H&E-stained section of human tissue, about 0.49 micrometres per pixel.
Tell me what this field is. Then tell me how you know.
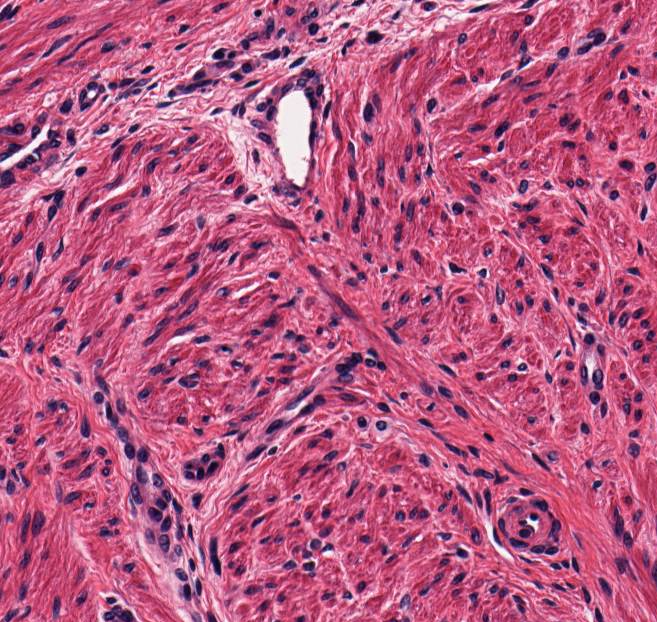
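Mainly smooth muscle, in interlacing bundles running in different directions across the field. Centre and right: several bundles cut across, round nuclei in pink cytoplasm. Lengthwise-cut cells: elongated, blunt-ended nuclei along the long axis. Cytoplasm strongly eosinophilic, finely fibrillar.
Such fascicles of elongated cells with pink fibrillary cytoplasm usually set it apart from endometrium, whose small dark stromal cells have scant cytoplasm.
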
